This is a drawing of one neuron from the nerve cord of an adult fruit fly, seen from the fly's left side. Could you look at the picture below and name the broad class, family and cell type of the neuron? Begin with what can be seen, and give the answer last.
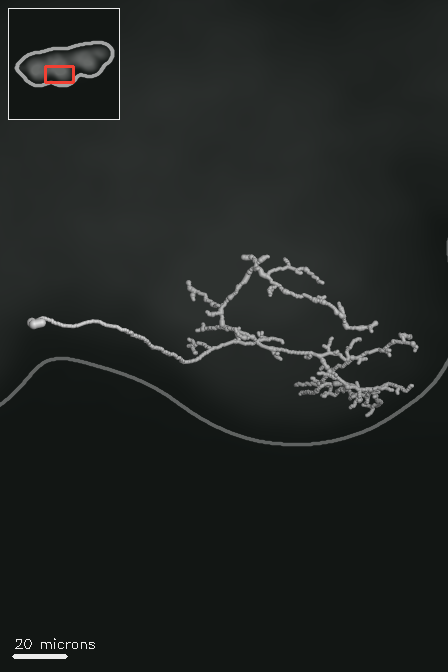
From left to right in the picture it spans about 150 microns. In this view it is wider than it is tall. This is a nerve-cord intrinsic neuron. Its family is hemilineage 14A. It is of cell type IN14A059.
